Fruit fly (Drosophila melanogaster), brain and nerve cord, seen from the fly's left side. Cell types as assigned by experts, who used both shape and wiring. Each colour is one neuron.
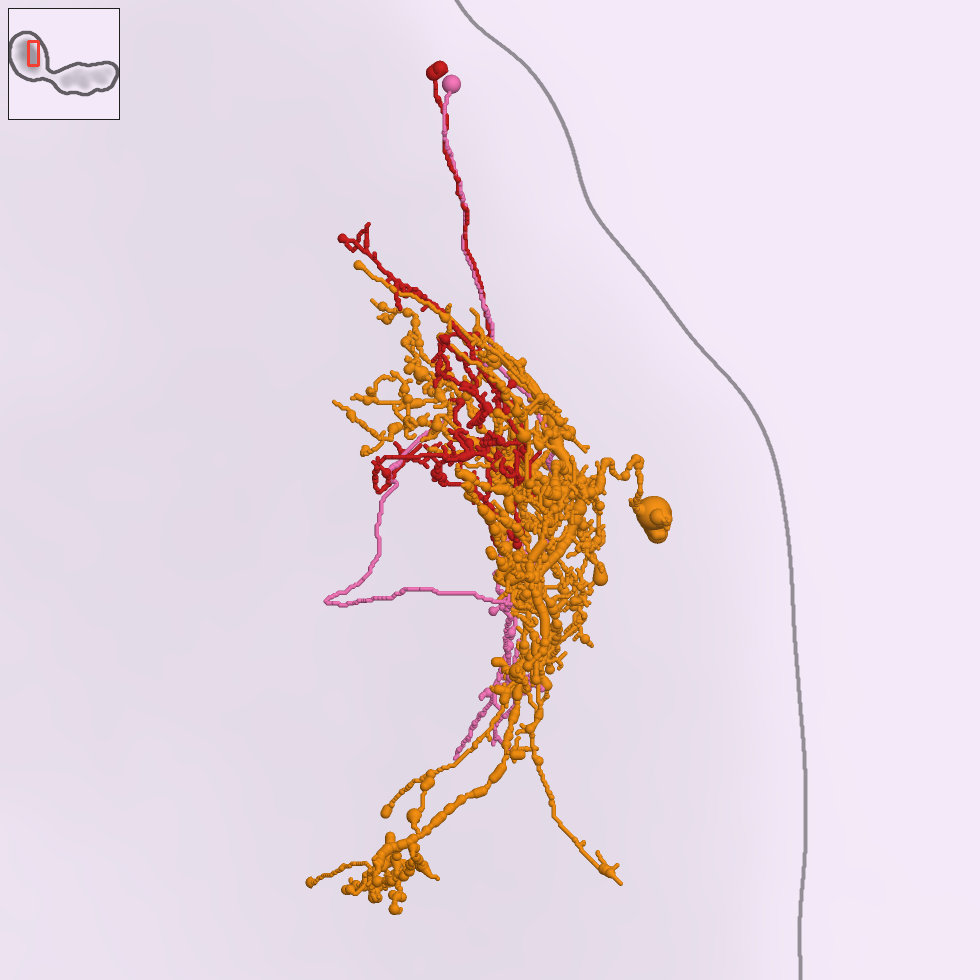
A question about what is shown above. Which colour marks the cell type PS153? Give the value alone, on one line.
pink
